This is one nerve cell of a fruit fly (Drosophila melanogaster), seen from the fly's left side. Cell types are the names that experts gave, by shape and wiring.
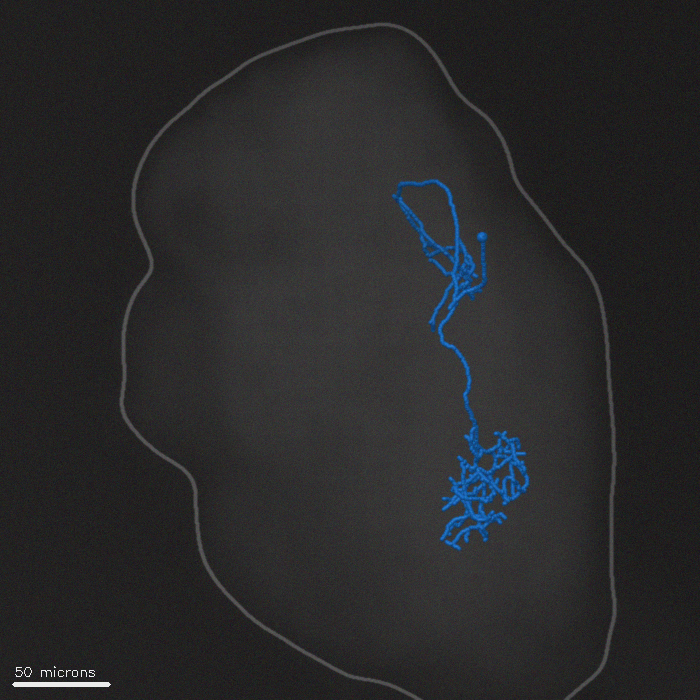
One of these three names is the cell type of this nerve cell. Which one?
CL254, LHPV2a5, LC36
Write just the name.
LC36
